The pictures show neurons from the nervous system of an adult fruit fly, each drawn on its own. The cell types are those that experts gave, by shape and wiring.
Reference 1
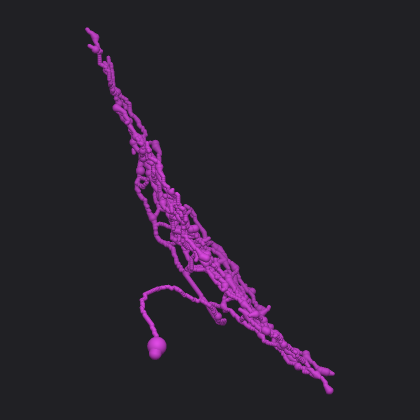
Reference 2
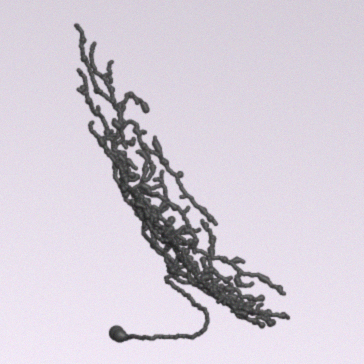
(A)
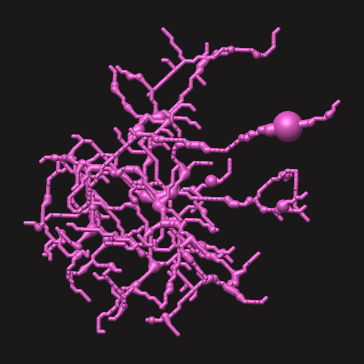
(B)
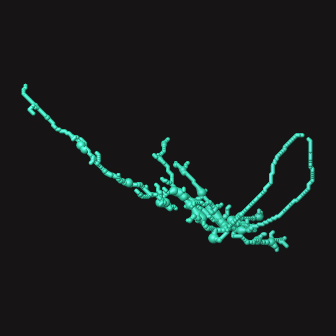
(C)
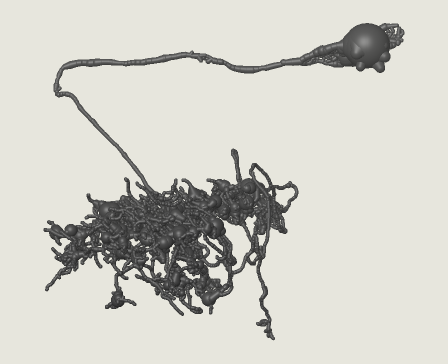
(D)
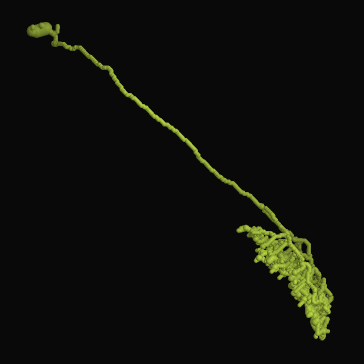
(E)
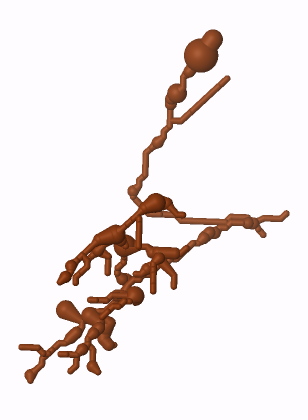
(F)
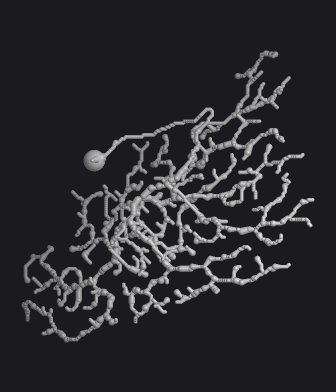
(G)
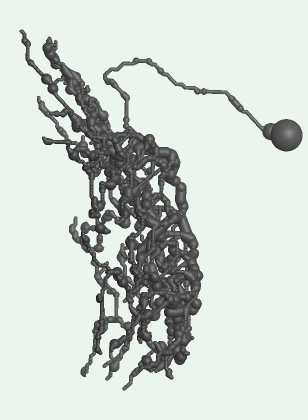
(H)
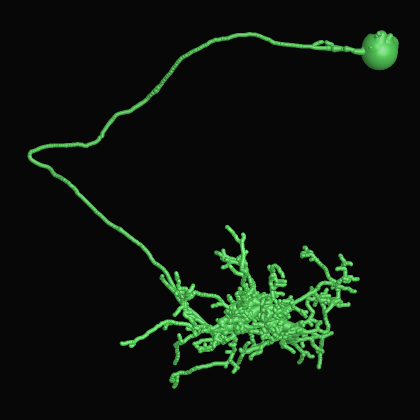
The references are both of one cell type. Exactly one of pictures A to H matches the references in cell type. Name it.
G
